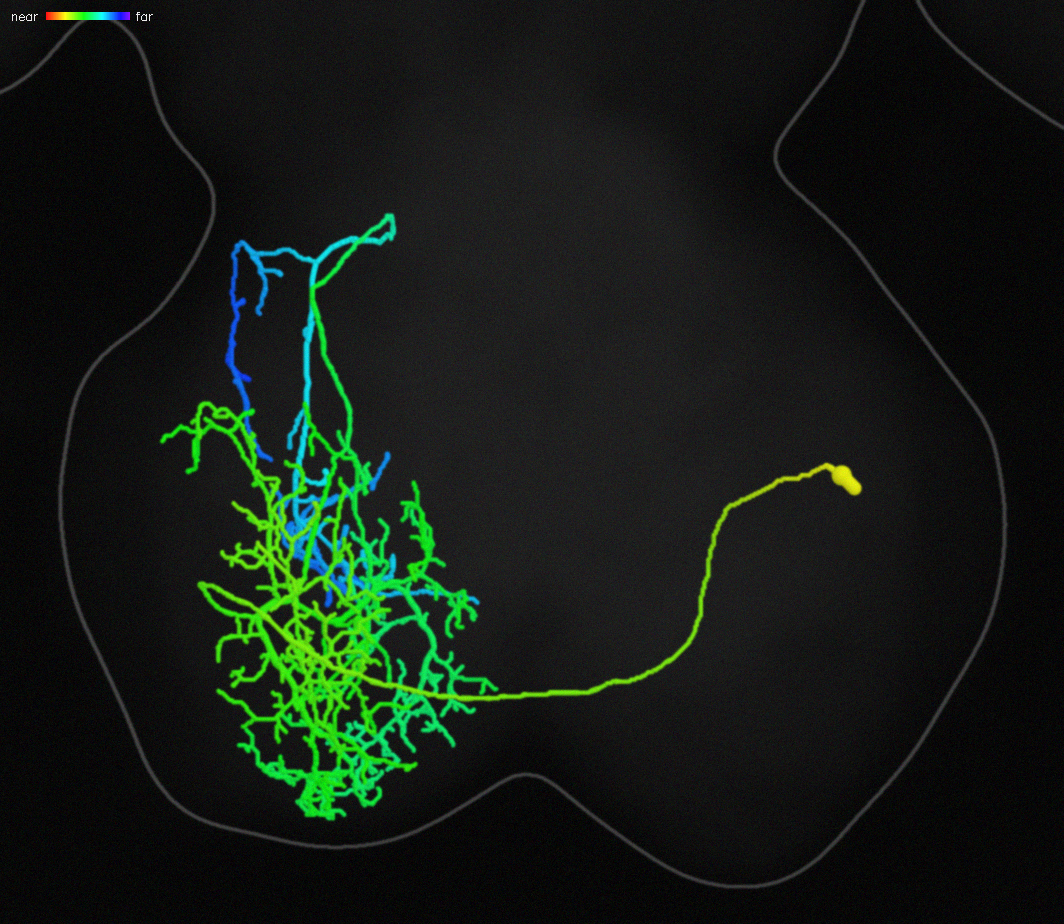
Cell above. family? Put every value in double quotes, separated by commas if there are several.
"hemilineage 01A"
